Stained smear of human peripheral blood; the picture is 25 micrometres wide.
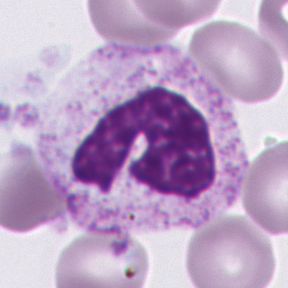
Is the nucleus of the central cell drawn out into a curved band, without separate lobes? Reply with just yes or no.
Yes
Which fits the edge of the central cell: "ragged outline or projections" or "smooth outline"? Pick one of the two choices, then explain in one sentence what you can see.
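Ragged outline or projections. The cell border is frayed on the left side, with granules scattered beyond it.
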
